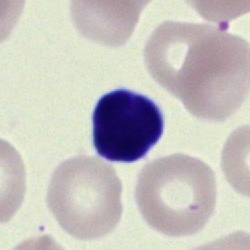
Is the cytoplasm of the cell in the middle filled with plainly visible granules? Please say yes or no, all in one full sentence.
No, its cytoplasm lacks visible granules entirely.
